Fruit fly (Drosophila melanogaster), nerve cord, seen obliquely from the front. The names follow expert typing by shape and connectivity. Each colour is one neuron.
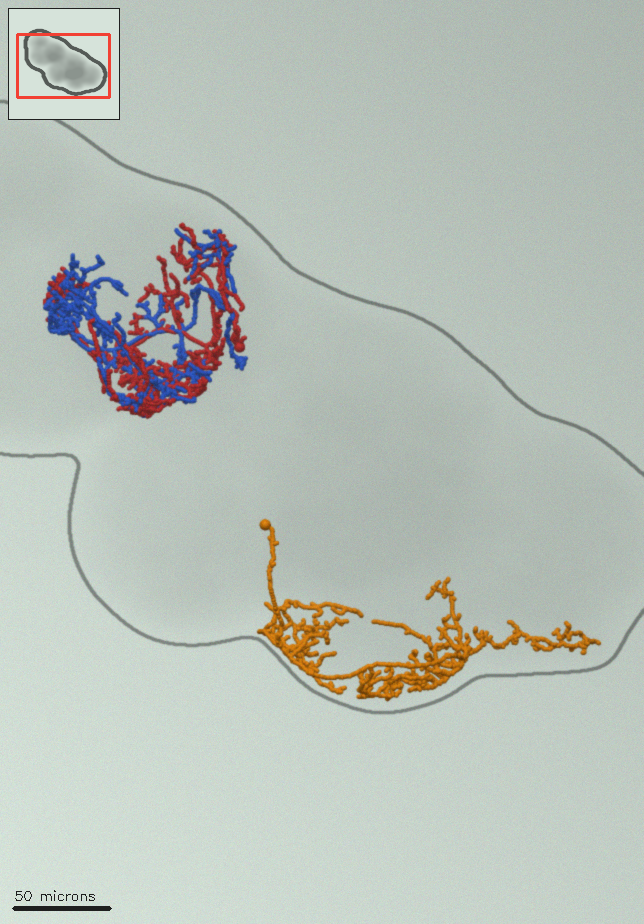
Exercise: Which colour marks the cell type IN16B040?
blue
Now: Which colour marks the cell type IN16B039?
red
